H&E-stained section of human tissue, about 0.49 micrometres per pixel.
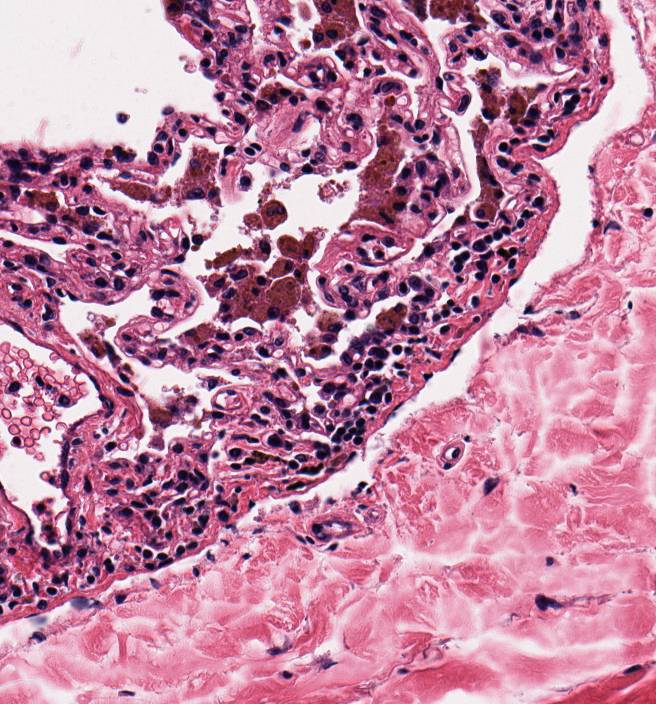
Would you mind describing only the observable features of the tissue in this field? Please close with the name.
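Architecture: thin cellular septa enclosing open spaces, upper left; a solid pink fibrous sheet, lower right. Cells: many separate central clumps of large macrophages filled with coarse brown granular pigment, in spaces and septa. Fibrous sheet: few single nuclei among broad collagen bundles. Tissue: lung.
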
